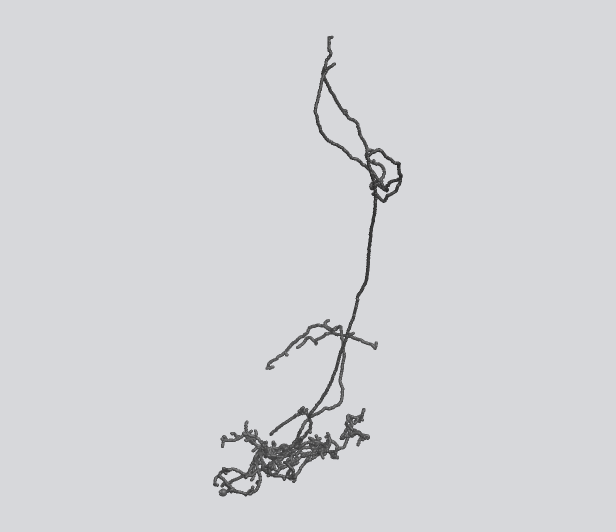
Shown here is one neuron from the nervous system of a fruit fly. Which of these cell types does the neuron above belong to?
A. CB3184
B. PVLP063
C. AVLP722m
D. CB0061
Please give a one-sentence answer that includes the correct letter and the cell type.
The cell type of the neuron is PVLP063, listed as option B.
